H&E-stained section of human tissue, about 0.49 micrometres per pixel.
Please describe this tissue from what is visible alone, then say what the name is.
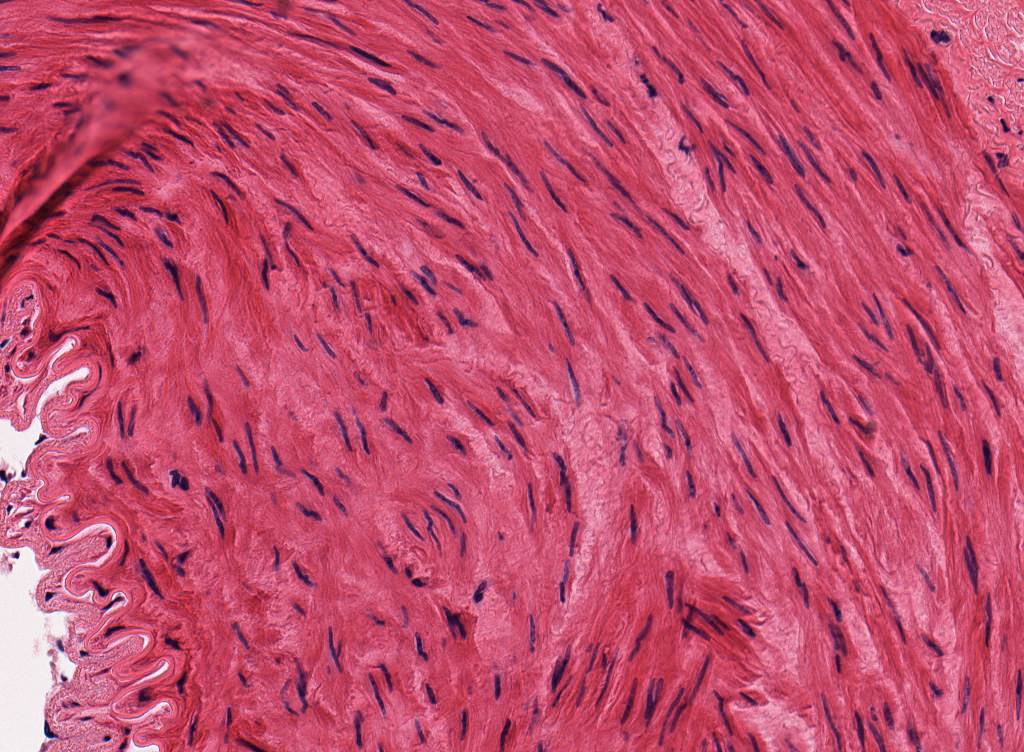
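A thick curved wall fills the field, with empty lumen at the left edge and paler outer tissue at the upper right corner. Along the luminal surface at the left edge runs a bright pink, sharply wavy elastic lamina. Nuclei are dark purple, elongated and cigar-shaped, each lying singly along its cell. The muscle cytoplasm stains a strong deep pink-red with eosin. This is tibial artery.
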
